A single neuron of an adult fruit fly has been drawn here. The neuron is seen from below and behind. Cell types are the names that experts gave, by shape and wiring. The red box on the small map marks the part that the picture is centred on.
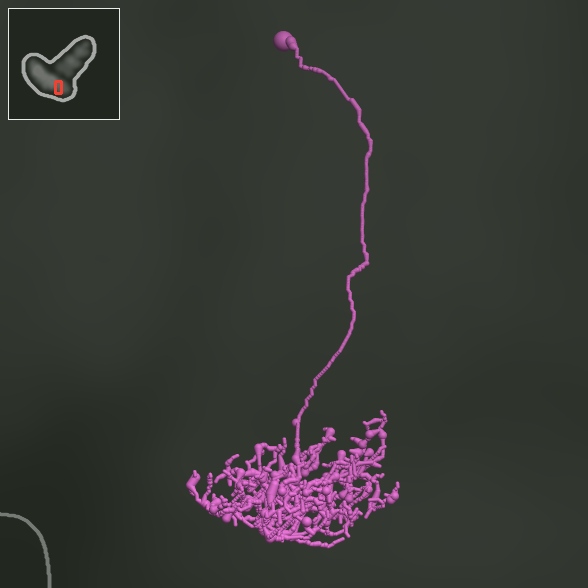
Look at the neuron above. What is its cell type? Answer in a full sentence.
The cell type is Pm2a.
